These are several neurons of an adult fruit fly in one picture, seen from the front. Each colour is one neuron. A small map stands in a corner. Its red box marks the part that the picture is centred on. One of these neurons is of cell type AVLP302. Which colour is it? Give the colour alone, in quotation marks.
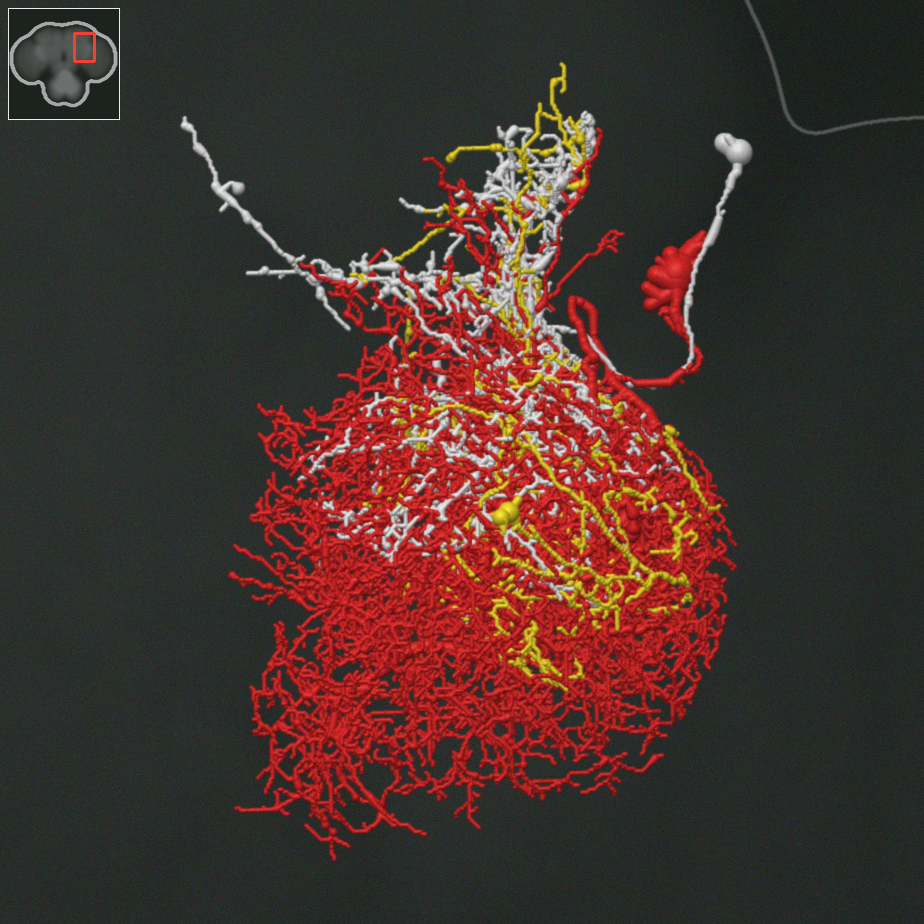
"yellow"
